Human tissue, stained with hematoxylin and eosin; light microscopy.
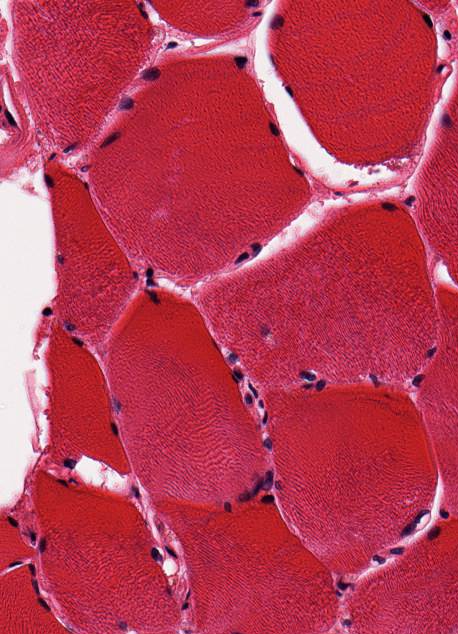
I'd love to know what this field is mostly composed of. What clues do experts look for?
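The field mainly shows skeletal muscle. It is recognised by the closely packed muscle fibres, cut across, that fill the whole field as large angular polygons with several fairly straight sides.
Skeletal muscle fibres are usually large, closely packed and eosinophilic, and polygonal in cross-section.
Their cytoplasm stains a strong, deep red with eosin. The dark, flattened oval nuclei lie at the fibre edges, along the borders.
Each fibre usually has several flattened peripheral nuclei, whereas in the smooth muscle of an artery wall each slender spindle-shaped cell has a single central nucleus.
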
